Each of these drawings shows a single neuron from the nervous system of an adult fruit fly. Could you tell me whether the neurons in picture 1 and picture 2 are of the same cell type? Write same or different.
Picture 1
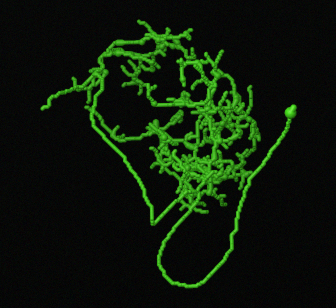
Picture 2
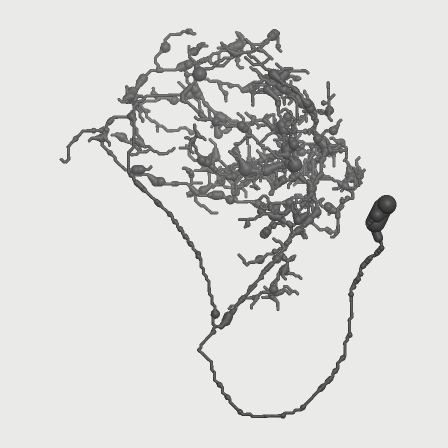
different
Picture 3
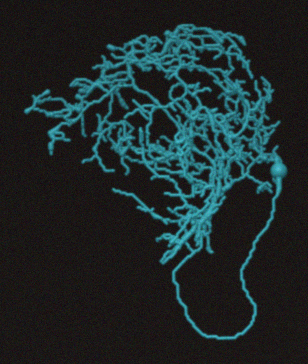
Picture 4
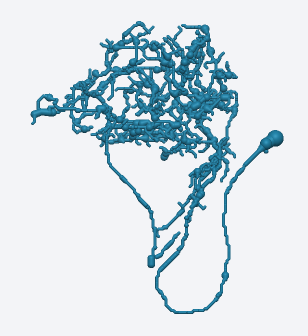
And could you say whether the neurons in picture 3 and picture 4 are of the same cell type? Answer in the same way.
same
